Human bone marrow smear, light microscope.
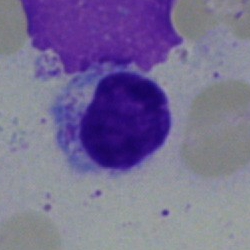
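Lymphocyte: the nucleus lies off-centre toward the right side of the cell, with dark purple, dense chromatin. The cytoplasm is pale blue and holds a few scattered purplish granules.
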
